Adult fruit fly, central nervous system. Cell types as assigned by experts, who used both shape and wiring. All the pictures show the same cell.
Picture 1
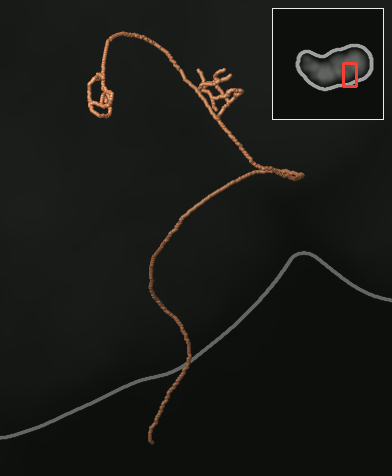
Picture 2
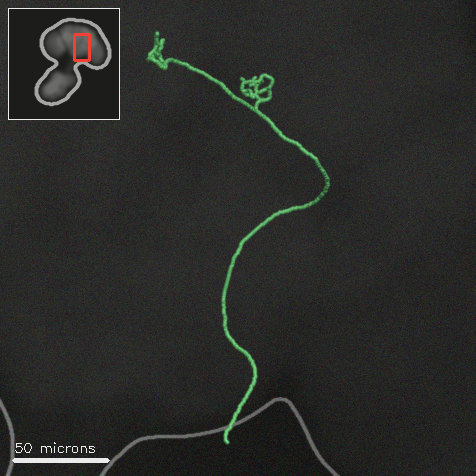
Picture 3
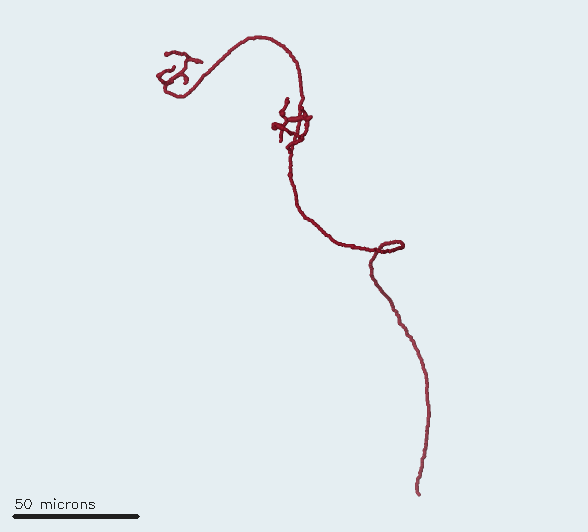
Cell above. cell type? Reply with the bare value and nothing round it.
ORN_VM7d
